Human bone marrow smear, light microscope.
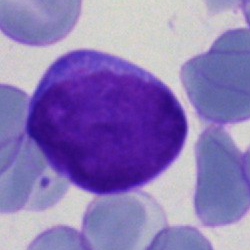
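Blast, the central cell in a stained human bone marrow smear. The nucleus occupies nearly all of the cell. Cytoplasm appears only as a thin, deep blue rim, seen most clearly along the upper edge. The chromatin is dark purple and finely textured, with no coarse clumps.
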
